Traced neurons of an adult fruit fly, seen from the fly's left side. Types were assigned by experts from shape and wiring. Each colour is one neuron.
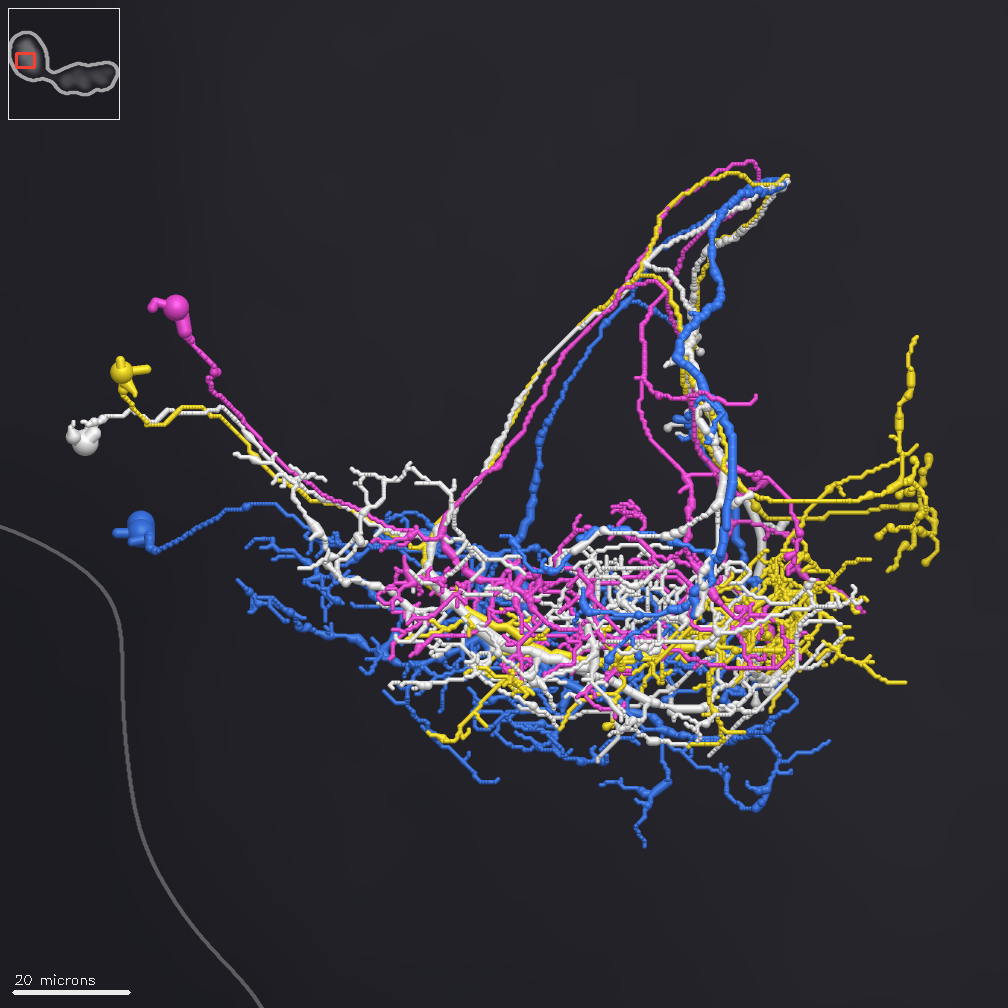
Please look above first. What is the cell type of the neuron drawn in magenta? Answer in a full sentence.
The cell type is CB3631.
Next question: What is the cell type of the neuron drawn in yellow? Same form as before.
The cell type is CB3646.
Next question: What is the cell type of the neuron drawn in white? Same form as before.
The cell type is CB3588.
